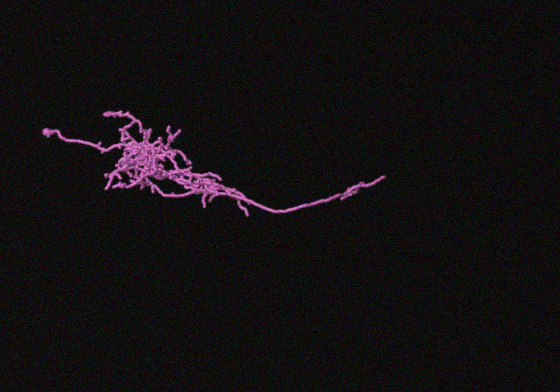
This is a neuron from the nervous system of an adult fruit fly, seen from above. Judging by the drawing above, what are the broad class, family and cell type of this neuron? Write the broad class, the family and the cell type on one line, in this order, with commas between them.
central-brain intrinsic neuron, hemilineage VLPl2_medial, CL062_b2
